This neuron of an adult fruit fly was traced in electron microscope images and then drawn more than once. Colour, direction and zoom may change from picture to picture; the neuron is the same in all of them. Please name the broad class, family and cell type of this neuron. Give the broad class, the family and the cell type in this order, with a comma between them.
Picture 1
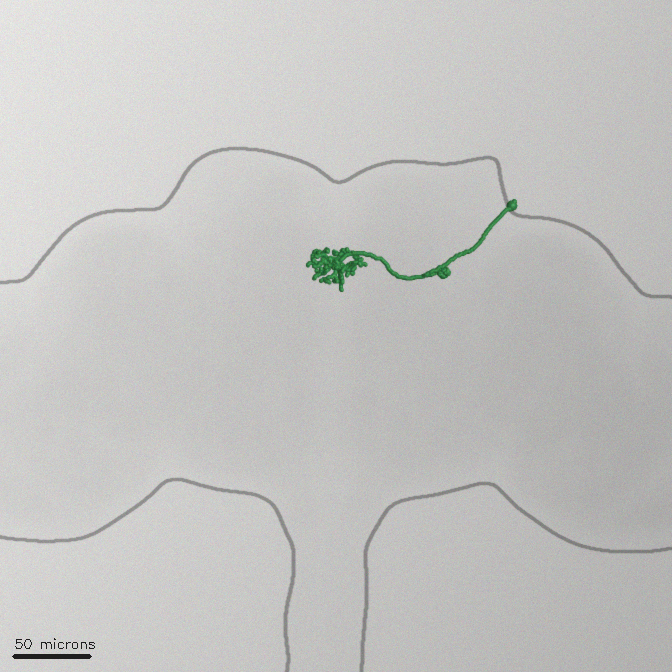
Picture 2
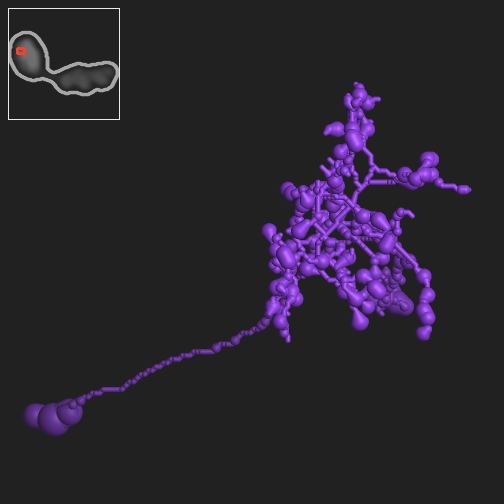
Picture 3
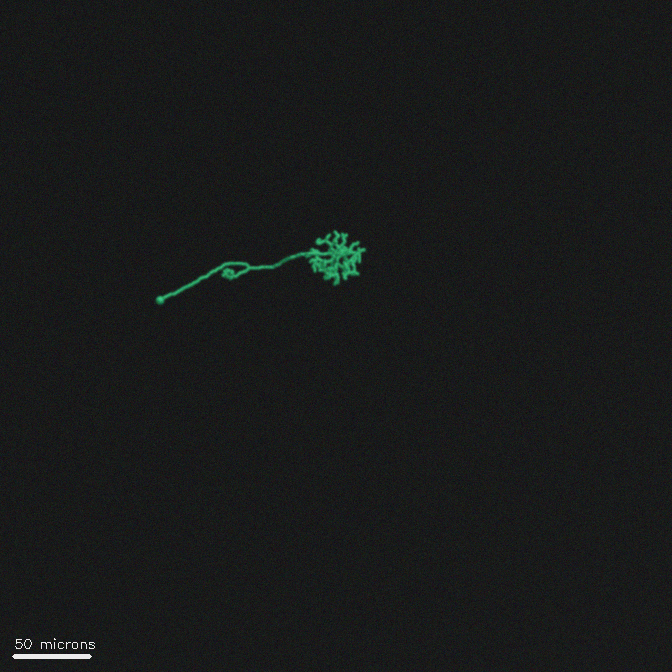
central-brain intrinsic neuron, hemilineage EBa1, ER3m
